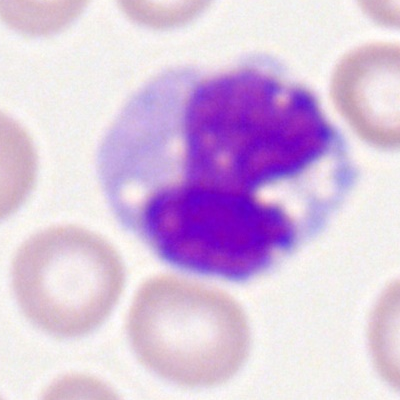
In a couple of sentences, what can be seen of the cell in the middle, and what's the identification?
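See how the nucleus folds into two broad lobes, one upper and one lower? It sits over toward the right, which leaves the widest band of cytoplasm on the left. That cytoplasm is a pale greyish blue, with a few small clear spots lying next to the nucleus. It's a monocyte.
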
